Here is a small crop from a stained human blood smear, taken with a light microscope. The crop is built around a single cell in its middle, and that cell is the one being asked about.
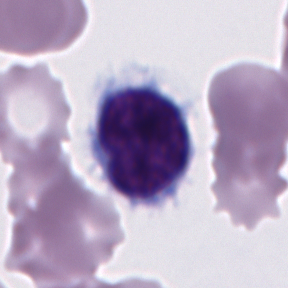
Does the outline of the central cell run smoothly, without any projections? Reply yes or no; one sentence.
No, the cell does not have a smooth edge, since its outline is rough.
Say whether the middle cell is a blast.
no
